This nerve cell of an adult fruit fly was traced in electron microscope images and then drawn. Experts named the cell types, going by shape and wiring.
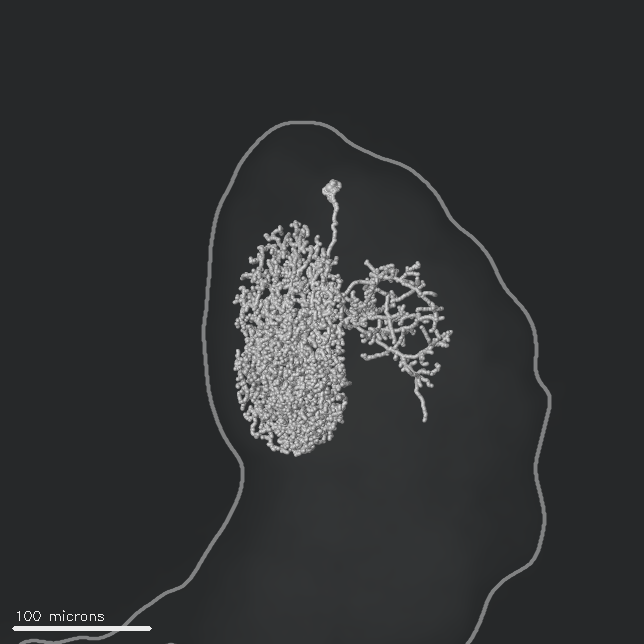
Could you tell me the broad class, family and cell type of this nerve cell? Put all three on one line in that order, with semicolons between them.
visual projection neuron; hemilineage LHl4_posterior; LT87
